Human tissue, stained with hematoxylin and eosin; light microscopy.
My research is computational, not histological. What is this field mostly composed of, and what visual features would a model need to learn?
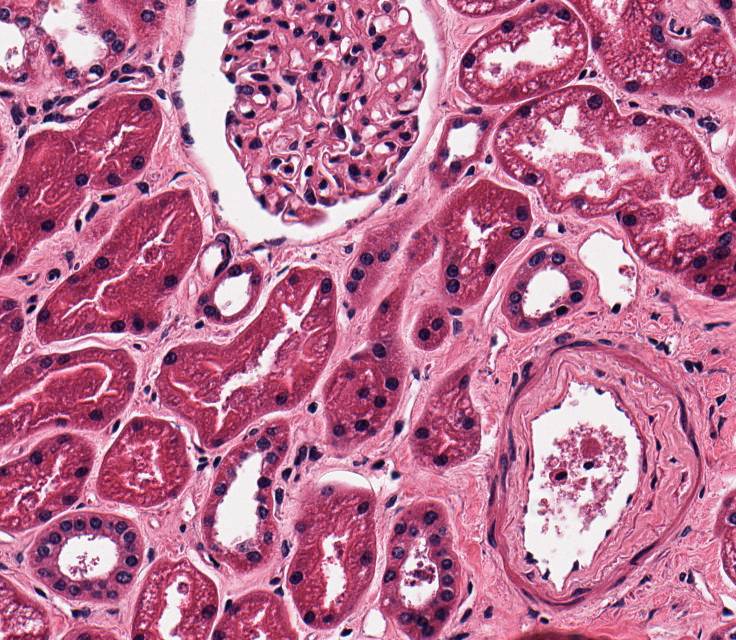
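This is the cortical labyrinth of the kidney. At top centre a rounded capillary tuft is parted from its capsule by a clear crescent.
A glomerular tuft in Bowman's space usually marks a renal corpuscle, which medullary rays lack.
Most tubules on the left have tall, deeply eosinophilic, granular cells around narrow slit-like lumina.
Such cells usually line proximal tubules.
Smaller ones, as at lower left, have paler cuboidal cells and wide lumina.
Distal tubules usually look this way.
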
